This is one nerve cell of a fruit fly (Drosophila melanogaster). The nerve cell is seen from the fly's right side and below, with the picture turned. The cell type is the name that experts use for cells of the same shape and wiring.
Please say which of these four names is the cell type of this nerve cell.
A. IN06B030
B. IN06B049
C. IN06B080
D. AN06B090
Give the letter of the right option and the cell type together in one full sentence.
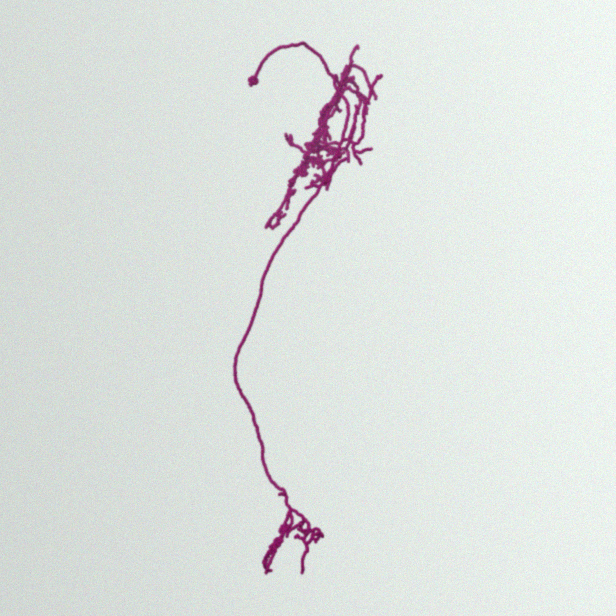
Of all the options, it is D, AN06B090, that is the nerve cell's cell type.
